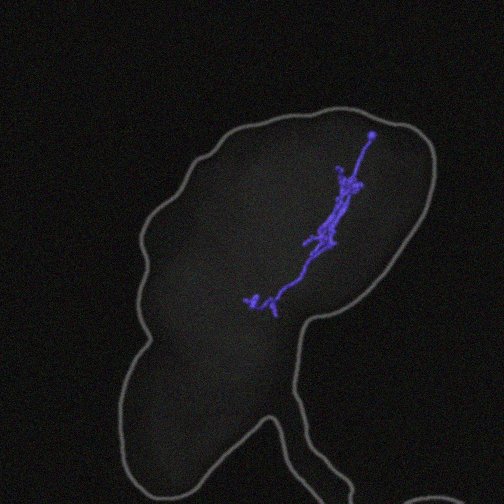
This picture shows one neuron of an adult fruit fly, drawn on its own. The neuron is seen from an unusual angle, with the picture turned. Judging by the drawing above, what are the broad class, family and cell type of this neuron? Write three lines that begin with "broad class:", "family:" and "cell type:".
broad class: central-brain intrinsic neuron
family: hemilineage LHl4_posterior
cell type: CB2494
